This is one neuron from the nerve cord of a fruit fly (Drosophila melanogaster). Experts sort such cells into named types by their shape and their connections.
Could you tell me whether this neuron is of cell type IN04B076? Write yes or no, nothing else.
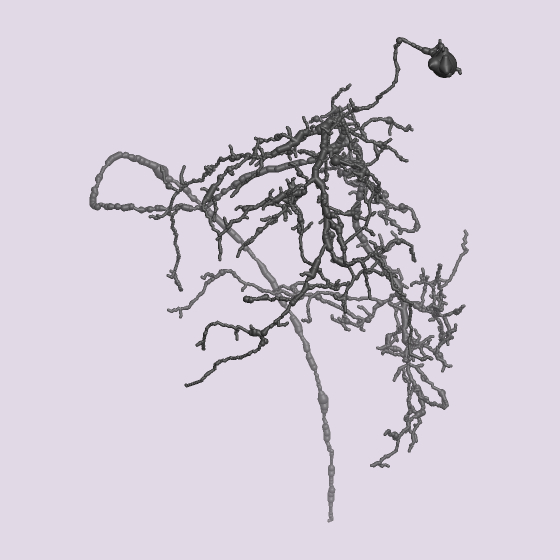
no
